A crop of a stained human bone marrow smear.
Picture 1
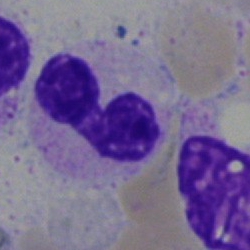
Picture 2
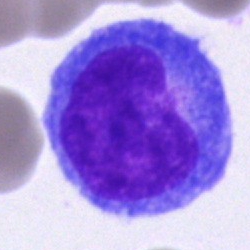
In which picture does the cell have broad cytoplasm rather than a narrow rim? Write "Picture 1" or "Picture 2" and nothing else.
Picture 1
